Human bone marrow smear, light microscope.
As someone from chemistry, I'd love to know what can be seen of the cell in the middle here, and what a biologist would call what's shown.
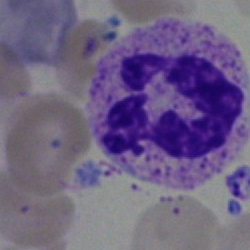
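Round outline here, smoothly curved all the way. The chromatin's dark purple and coarsely clumped. Plenty of pale lilac-pink cytoplasm, with small purple granules scattered right through it. That's a segmented neutrophil.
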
